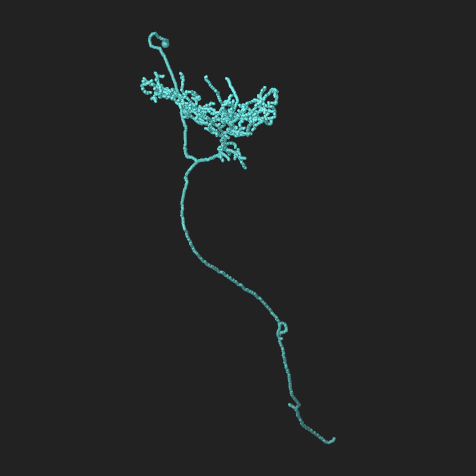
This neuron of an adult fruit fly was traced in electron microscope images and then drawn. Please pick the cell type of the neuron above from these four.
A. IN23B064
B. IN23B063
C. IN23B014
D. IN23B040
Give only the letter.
D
